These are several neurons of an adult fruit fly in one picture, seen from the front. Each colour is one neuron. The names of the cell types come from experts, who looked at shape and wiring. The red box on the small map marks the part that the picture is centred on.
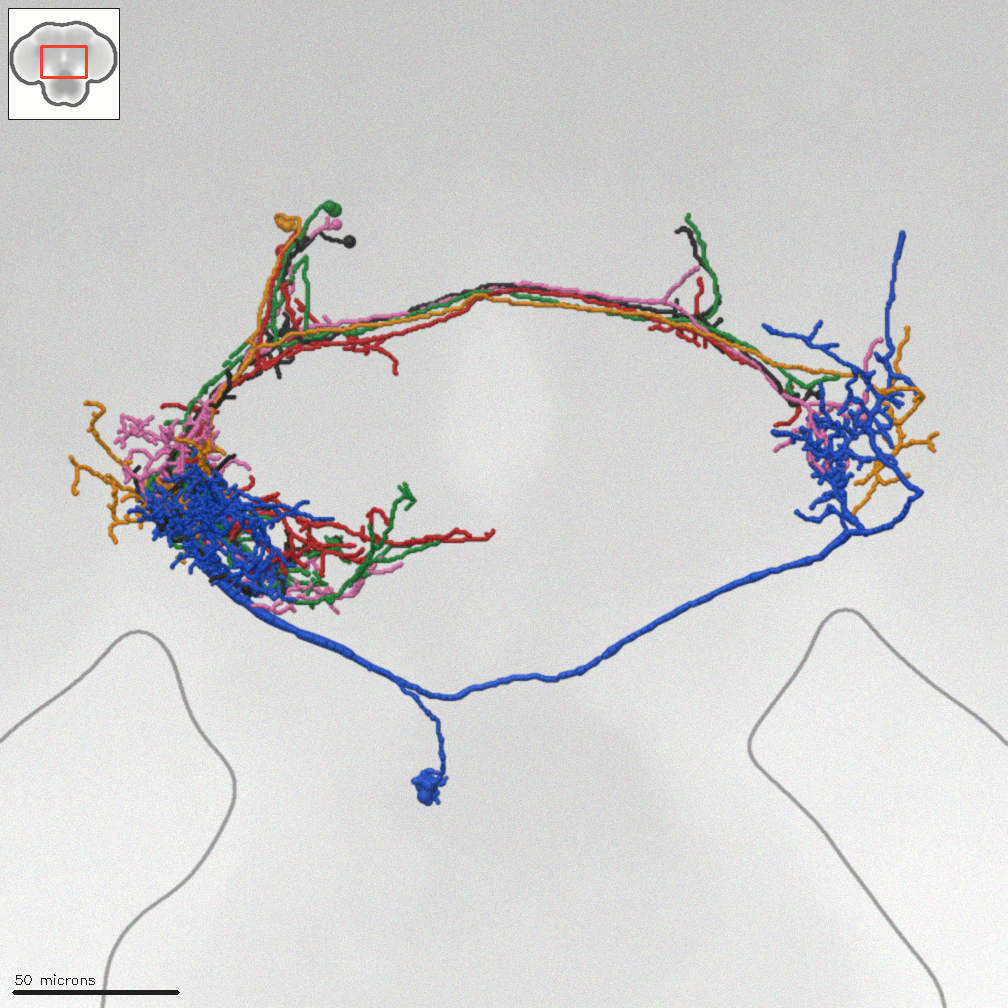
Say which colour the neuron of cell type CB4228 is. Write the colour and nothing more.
black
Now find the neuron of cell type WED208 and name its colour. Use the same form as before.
blue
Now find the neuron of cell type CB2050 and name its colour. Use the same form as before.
green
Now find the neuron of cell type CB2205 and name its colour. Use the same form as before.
red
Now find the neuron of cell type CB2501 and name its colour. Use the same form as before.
orange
